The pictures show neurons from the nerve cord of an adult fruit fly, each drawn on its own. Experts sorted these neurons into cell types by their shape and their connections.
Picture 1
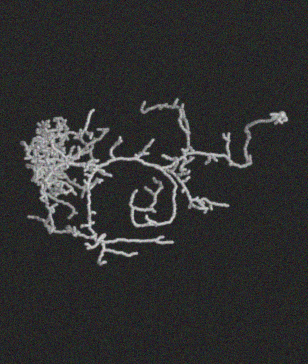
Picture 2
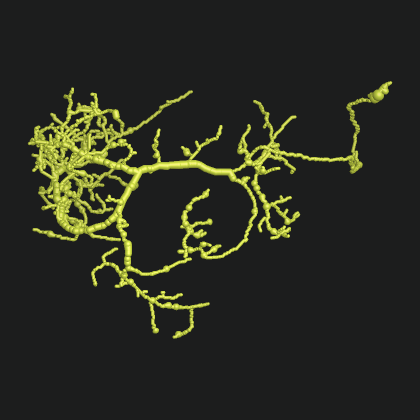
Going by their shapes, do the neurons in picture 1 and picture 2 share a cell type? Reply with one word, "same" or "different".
same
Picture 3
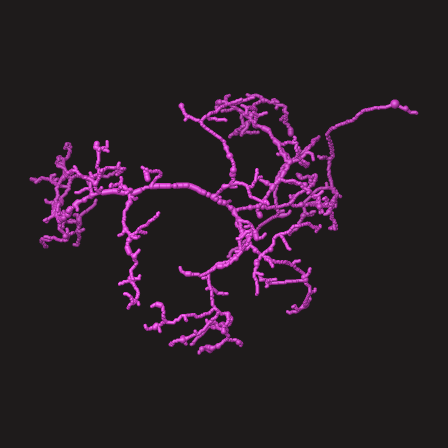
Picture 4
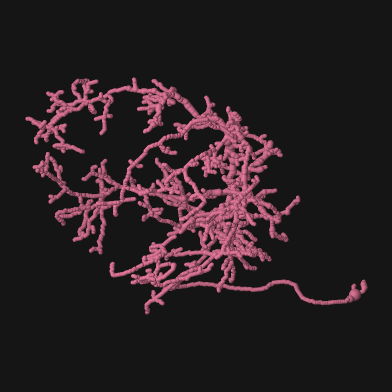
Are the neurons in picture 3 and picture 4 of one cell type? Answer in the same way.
different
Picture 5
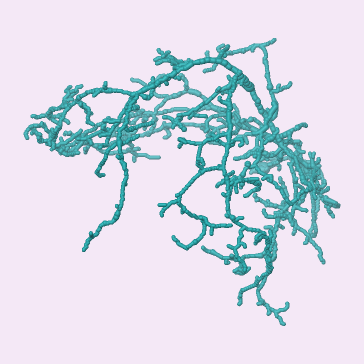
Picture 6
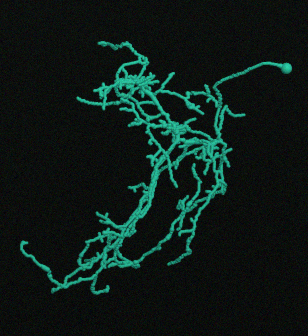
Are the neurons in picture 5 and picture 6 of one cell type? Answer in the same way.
different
